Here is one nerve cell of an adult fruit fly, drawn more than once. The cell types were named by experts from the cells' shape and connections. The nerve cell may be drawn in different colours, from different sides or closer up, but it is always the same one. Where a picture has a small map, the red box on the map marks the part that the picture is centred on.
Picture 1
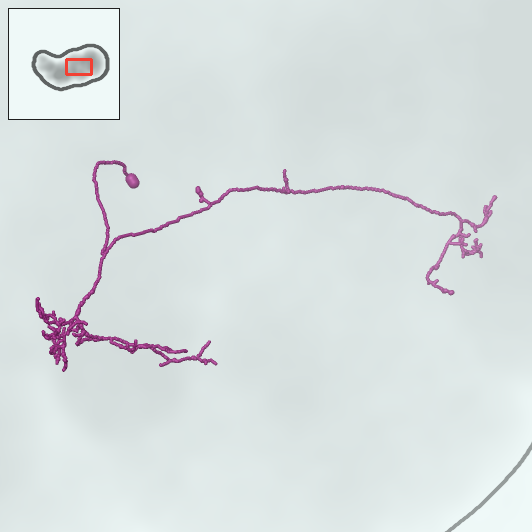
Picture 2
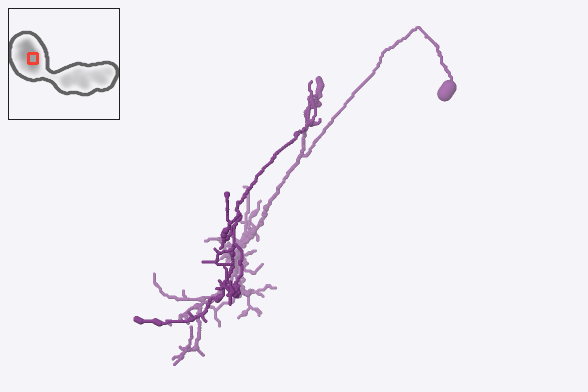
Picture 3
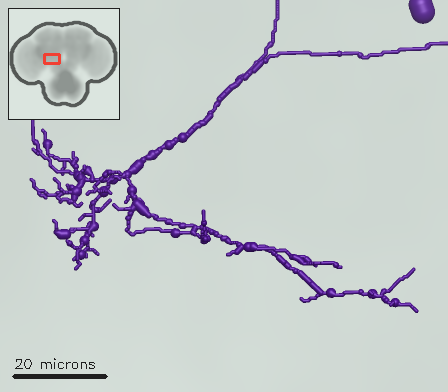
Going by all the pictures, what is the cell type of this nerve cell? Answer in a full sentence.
The cell type is WED143_a.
